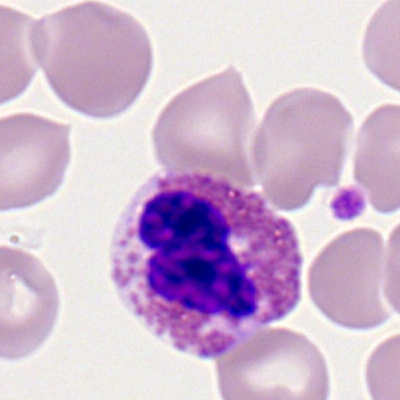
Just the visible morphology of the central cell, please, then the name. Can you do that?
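You'll notice the nucleus is divided into two lobes, its chromatin coarsely clumped. The granules are coarse and pinkish-red, spread throughout the cytoplasm. That's an eosinophil.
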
